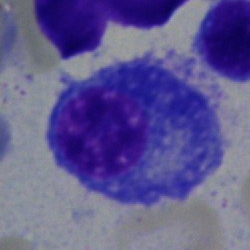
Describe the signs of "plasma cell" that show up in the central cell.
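Plasma cell.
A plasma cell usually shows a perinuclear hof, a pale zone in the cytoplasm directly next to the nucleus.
Paler cytoplasmic area just right of the nucleus: consistent with a hof. Cytoplasm plentiful, blue. Chromatin dark purple, clumped, with small paler spots between the clumps. Cell edge slightly ragged rather than smooth.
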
